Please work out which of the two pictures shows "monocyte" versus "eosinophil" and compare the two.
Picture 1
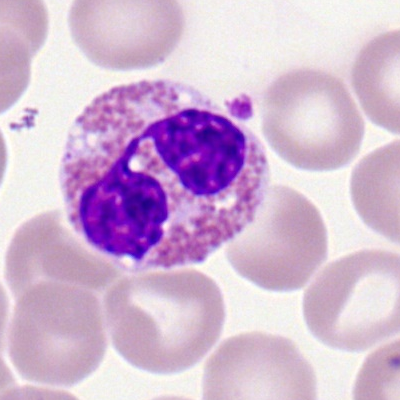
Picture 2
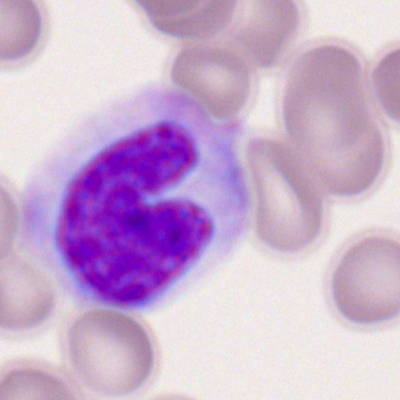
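The eosinophil is in picture 1 and the monocyte in picture 2. The eosinophil nucleus has one lobe to the upper right and the other to the lower left, whereas the monocyte nucleus has a deep notch that opens to the right.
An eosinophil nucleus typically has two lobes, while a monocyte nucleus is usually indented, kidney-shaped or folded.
The chromatin is dark purple and coarsely clumped in the eosinophil, with no nucleoli visible, and deep purple and coarsely mottled in the monocyte.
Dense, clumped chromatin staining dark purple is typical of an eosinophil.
The eosinophil cytoplasm is packed with coarse orange-pink granules spread all around the nucleus. The monocyte cytoplasm is pale lilac-blue, with its rim thinnest along the lower edge of the cell, and shows no distinct coarse granules.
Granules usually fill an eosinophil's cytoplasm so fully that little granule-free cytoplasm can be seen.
The eosinophil has a rounded, smooth outline, and the monocyte's outline is roughly round.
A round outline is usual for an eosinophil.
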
